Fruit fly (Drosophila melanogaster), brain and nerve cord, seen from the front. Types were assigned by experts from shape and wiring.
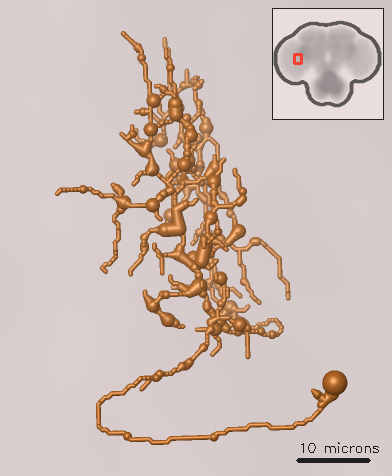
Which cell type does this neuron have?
Mi10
